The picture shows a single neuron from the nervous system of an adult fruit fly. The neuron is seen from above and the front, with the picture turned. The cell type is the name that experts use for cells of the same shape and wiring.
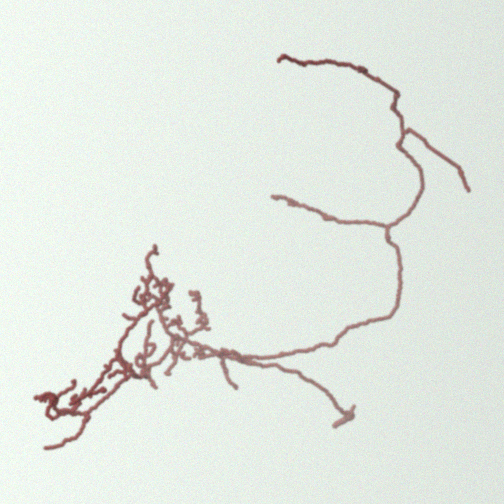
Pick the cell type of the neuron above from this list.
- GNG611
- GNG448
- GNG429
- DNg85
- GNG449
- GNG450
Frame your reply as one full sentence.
The cell type GNG448 includes this neuron.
